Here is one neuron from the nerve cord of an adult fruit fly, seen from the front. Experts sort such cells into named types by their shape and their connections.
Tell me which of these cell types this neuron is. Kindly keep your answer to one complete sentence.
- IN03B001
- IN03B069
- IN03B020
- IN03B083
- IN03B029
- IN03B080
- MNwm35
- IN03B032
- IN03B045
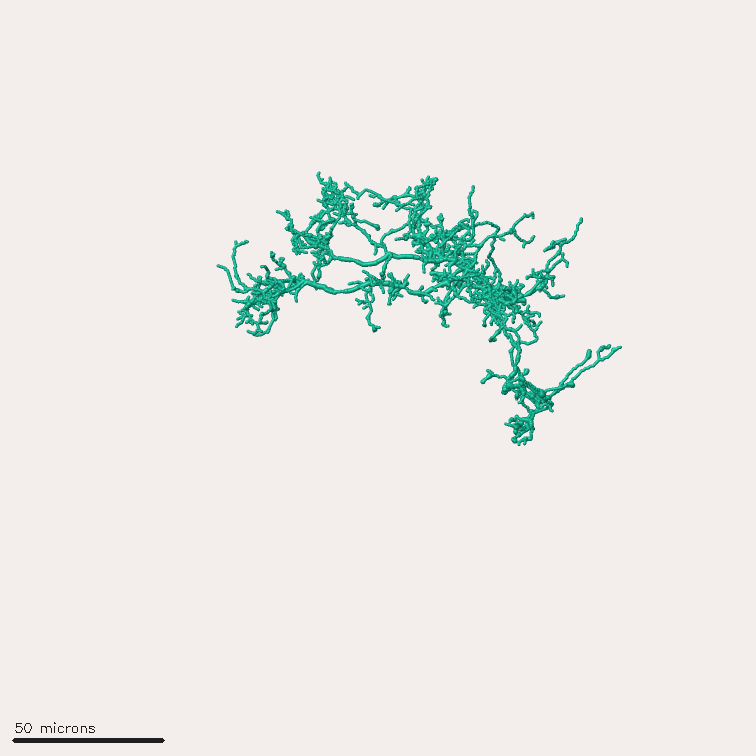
Within the cell type IN03B029 sits this neuron.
